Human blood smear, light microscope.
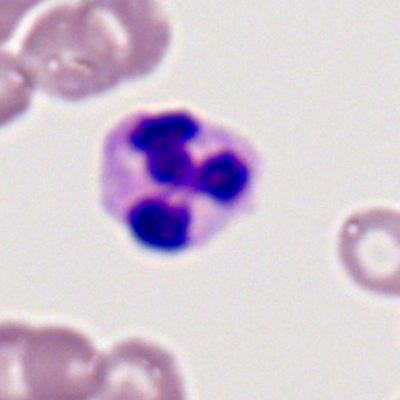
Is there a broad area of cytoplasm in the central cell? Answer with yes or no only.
Yes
